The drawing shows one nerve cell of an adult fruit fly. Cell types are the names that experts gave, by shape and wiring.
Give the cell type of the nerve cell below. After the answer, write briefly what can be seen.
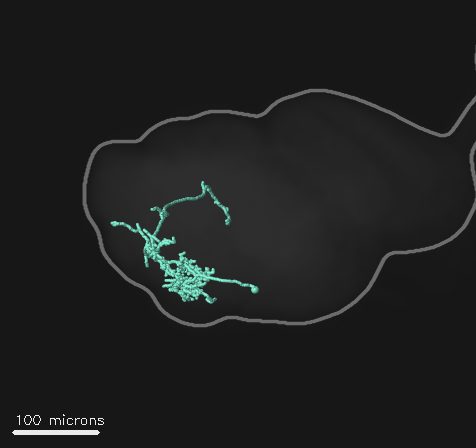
Its cell type is AVLP113. This is a central-brain intrinsic neuron. By the scale bar it is about 170 microns wide in this view. In this view it is about as wide as it is tall.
